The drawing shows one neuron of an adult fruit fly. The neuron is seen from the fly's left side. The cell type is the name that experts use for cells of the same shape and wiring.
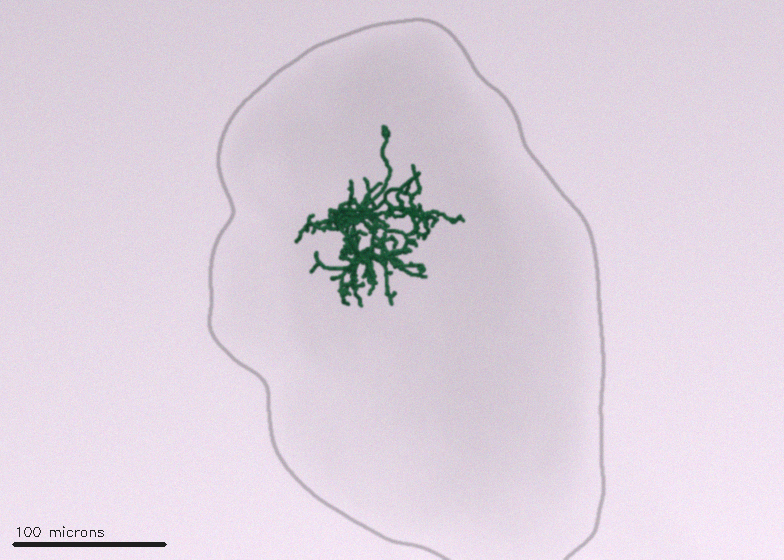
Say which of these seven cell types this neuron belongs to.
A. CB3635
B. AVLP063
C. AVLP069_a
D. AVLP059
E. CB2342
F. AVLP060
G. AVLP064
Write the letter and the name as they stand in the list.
G. AVLP064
